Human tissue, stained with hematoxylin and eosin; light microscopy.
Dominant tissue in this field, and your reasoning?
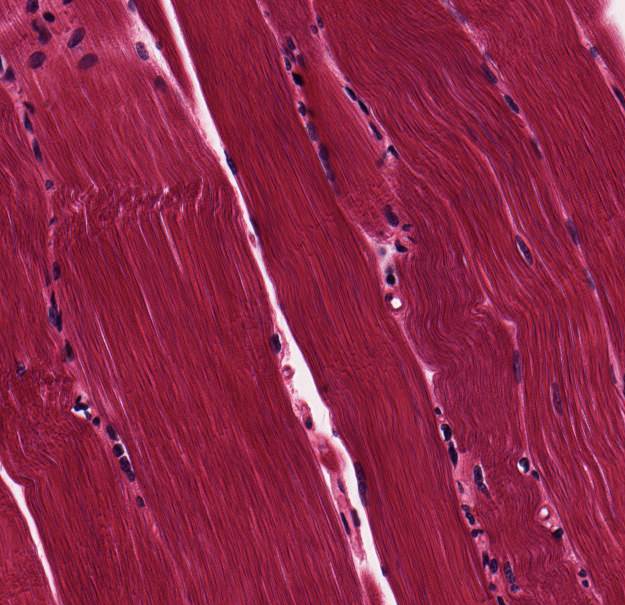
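Skeletal muscle. Long parallel fibres fill the field, running steeply from upper left to lower right. Cytoplasm deeply eosinophilic, with fine lines along the fibre length. Key finding: elongated dark nuclei sit at fibre edges, not centrally.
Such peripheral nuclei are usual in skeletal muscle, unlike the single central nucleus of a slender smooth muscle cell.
Right-side fibres wavy.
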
